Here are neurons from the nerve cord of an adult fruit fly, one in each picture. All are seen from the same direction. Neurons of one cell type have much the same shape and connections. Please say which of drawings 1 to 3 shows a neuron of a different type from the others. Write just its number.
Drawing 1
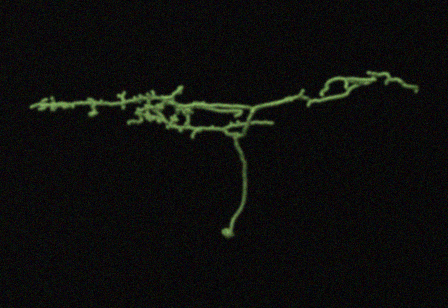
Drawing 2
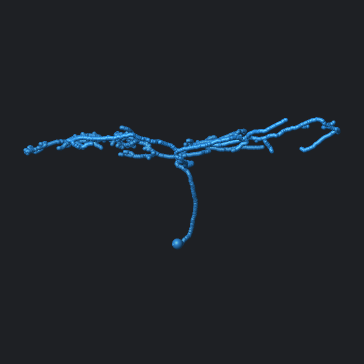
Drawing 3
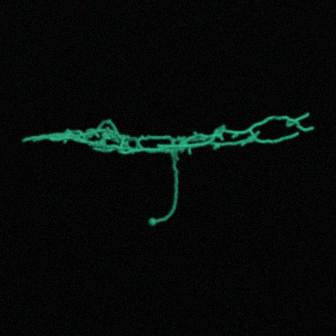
1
